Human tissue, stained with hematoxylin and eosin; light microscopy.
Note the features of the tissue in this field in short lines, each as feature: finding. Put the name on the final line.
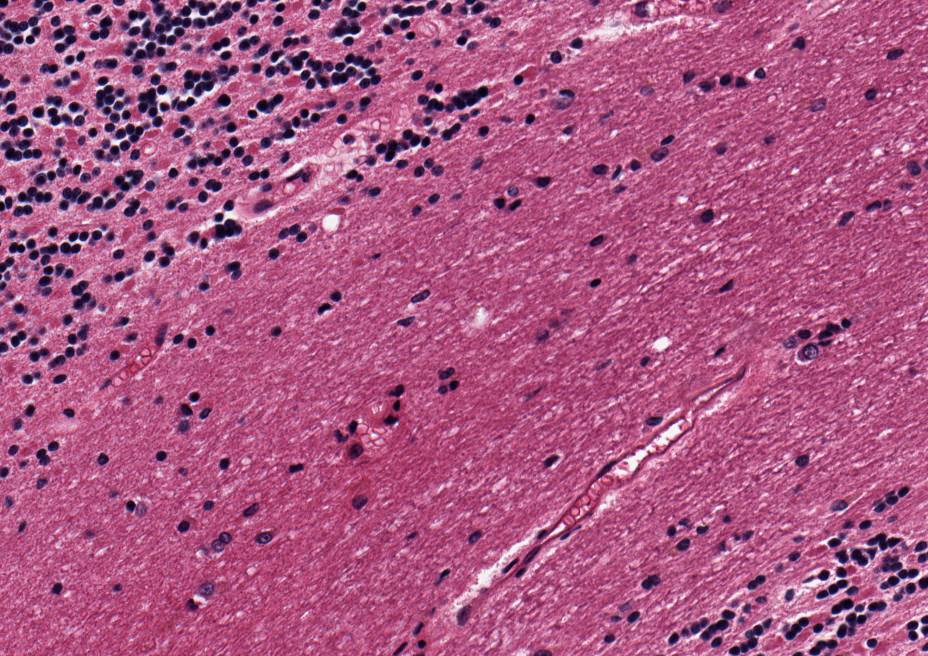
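Band: broad, pink and fibrillary, running diagonally lower left to upper right
Corners: densely cellular tissue at upper left and lower right
Corner cells: closely packed small round nuclei, very dark, little visible cytoplasm
Band fibres: parallel to its long axis
Vessel: red blood cells inside, just left of and below centre
Name: cerebellum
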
